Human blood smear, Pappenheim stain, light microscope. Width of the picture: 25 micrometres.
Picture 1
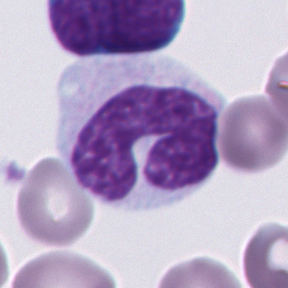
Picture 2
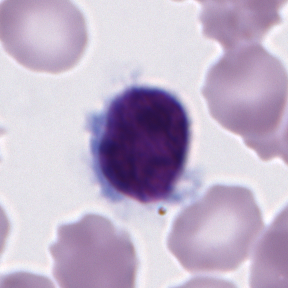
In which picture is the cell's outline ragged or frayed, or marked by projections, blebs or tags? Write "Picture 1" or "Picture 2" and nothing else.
Picture 2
